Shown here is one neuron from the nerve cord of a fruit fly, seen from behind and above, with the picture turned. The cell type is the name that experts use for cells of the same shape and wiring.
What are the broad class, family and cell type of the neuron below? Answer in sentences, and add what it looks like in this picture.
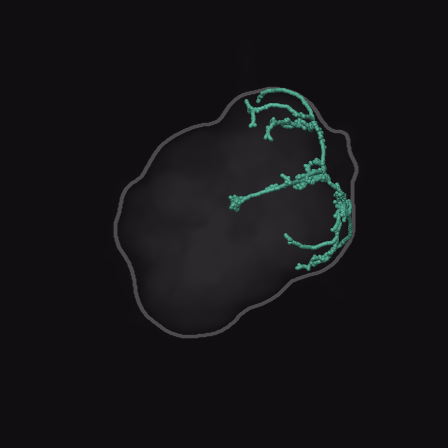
Its broad class is efferent neuron of the nerve cord. The family is hemilineage 00B. The cell type is EN00B008. In this view it is taller than it is wide.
